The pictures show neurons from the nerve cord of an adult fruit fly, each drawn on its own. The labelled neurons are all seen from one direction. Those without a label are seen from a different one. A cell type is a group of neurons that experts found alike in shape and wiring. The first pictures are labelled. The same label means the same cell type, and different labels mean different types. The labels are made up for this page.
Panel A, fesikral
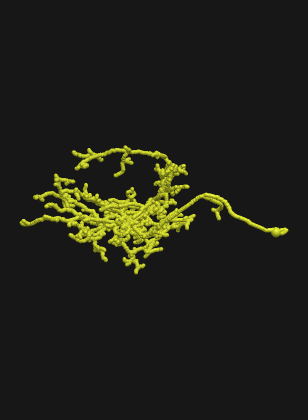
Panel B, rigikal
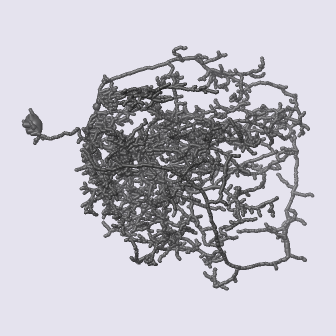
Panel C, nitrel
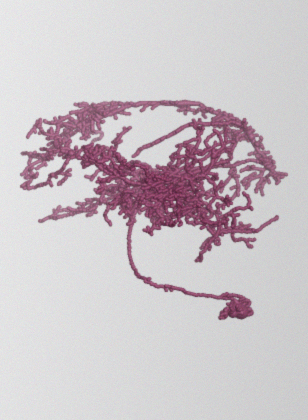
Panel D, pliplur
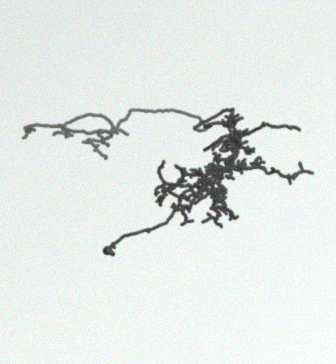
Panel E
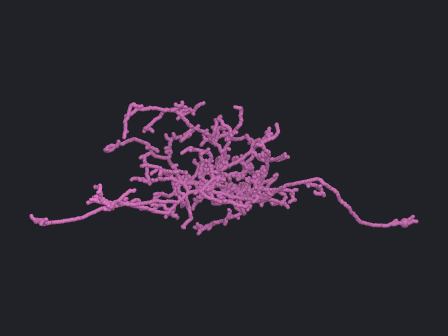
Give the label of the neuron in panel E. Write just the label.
fesikral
